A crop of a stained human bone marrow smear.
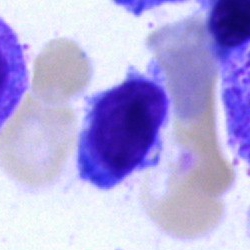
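Lymphocyte: its outline is irregular, with small ragged projections on the upper and right edges; its chromatin stains dark purple and looks dense; its cytoplasm forms a thin, deep blue rim that is widest at the lower left of the cell.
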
